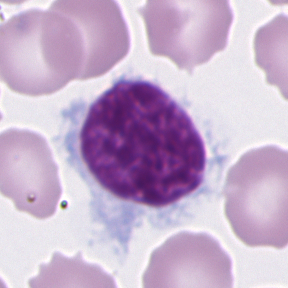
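Hairy cell: an oval nucleus without notch or lobes sits off-centre toward the upper right, leaving more cytoplasm below and to the left. Coarse, clumped chromatin shows lighter streaks between darker patches. Wispy projections fray from the cytoplasm, most extensive at the lower left.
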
